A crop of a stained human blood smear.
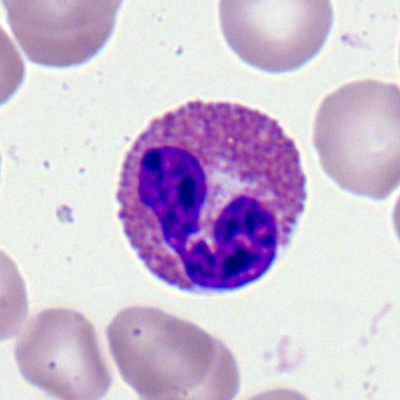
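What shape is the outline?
Round and smooth.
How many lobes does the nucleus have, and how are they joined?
Two, joined by a narrow band.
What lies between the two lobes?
A paler area with fewer granules.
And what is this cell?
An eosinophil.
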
